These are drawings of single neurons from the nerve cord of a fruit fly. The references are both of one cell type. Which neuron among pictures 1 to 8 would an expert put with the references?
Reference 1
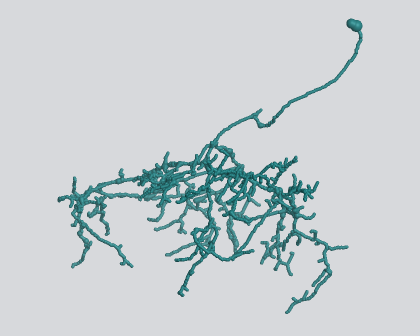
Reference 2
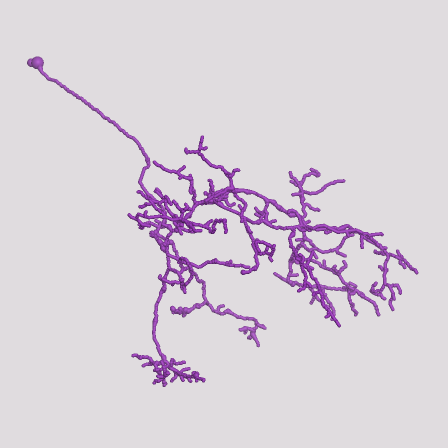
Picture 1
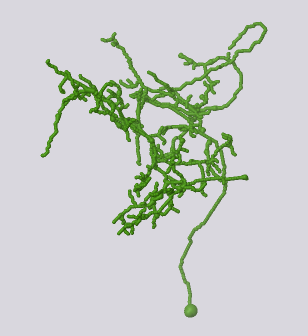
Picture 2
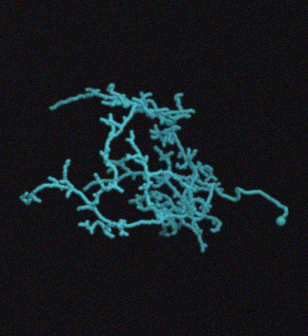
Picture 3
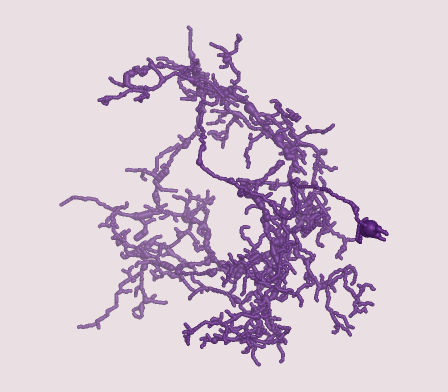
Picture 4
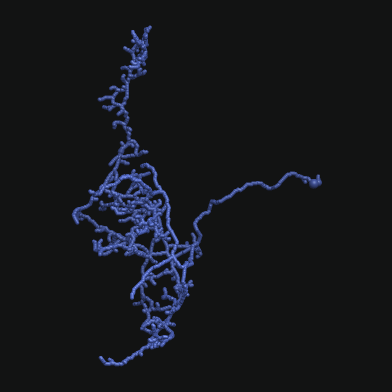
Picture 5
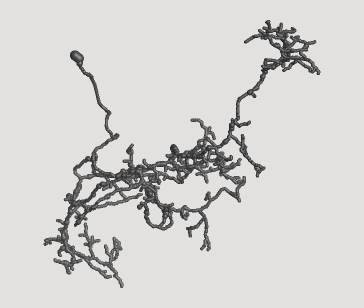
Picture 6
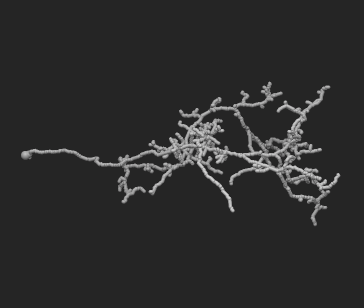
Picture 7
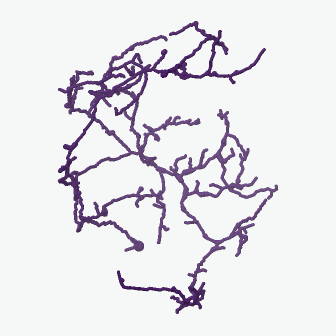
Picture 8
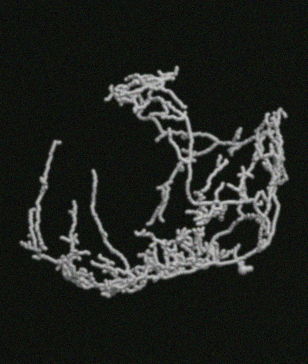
2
